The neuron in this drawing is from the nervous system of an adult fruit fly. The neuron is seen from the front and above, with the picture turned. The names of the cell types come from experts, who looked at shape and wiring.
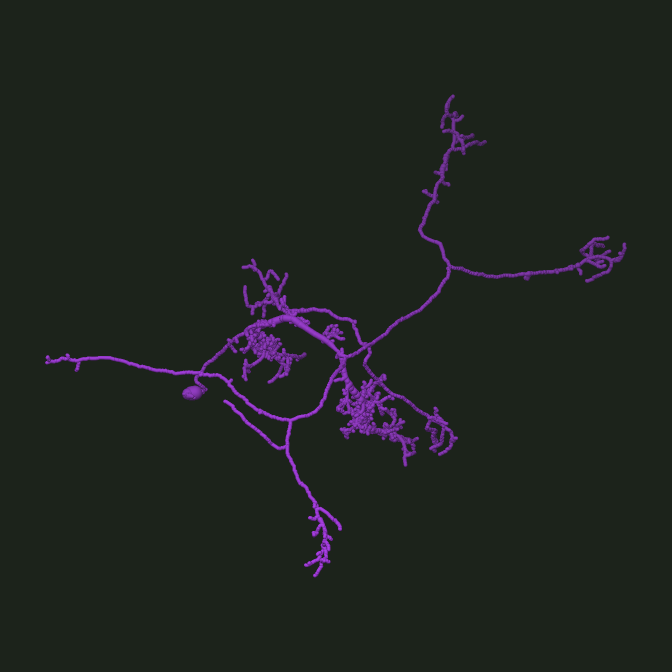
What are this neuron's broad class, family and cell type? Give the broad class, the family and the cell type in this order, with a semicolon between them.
nerve-cord intrinsic neuron; hemilineage 07B; IN07B002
